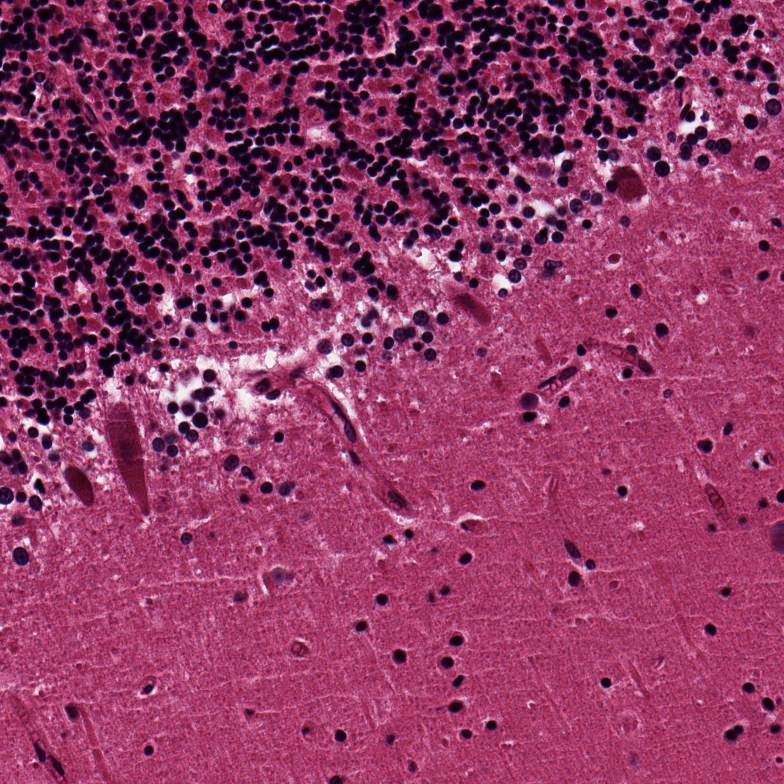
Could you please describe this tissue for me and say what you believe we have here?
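Look at the upper left: a dense zone of closely packed small, round nuclei, dark with haematoxylin, with very little cytoplasm visible. The lower right is paler, a finely fibrillar pink matrix with only scattered small dark round nuclei and faint fine streaks running in roughly parallel diagonal lines. A diagonal boundary separates them. This is cerebellum.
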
